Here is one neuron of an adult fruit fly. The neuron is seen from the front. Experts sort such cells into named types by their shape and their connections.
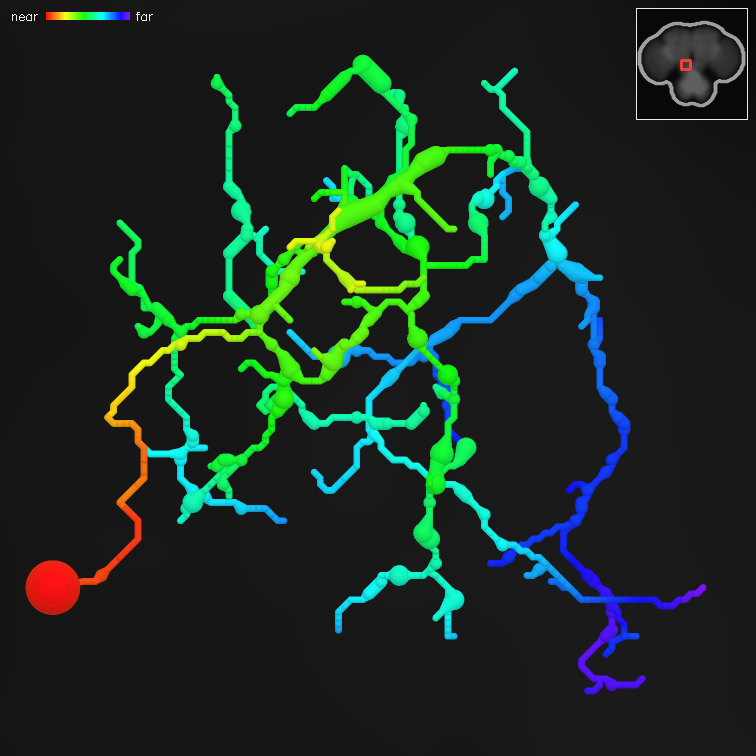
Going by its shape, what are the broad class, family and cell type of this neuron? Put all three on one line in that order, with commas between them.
central-brain intrinsic neuron, hemilineage TRdl_b, GNG439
